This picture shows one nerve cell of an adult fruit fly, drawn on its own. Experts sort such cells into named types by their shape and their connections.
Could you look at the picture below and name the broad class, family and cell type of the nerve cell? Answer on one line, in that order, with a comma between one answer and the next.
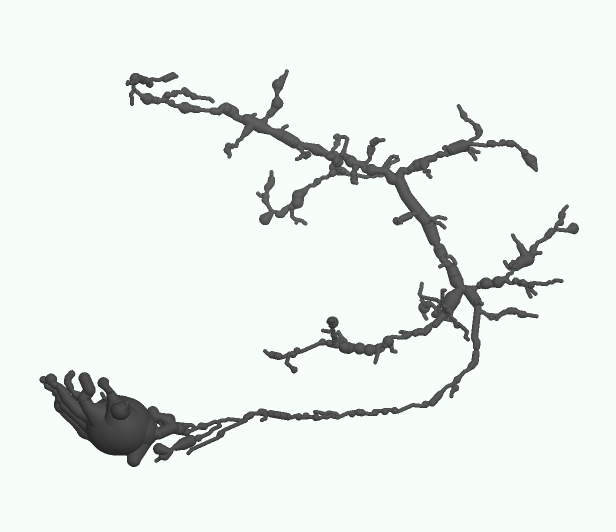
motor neuron of the nerve cord, hemilineage 15B, Ti flexor MN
